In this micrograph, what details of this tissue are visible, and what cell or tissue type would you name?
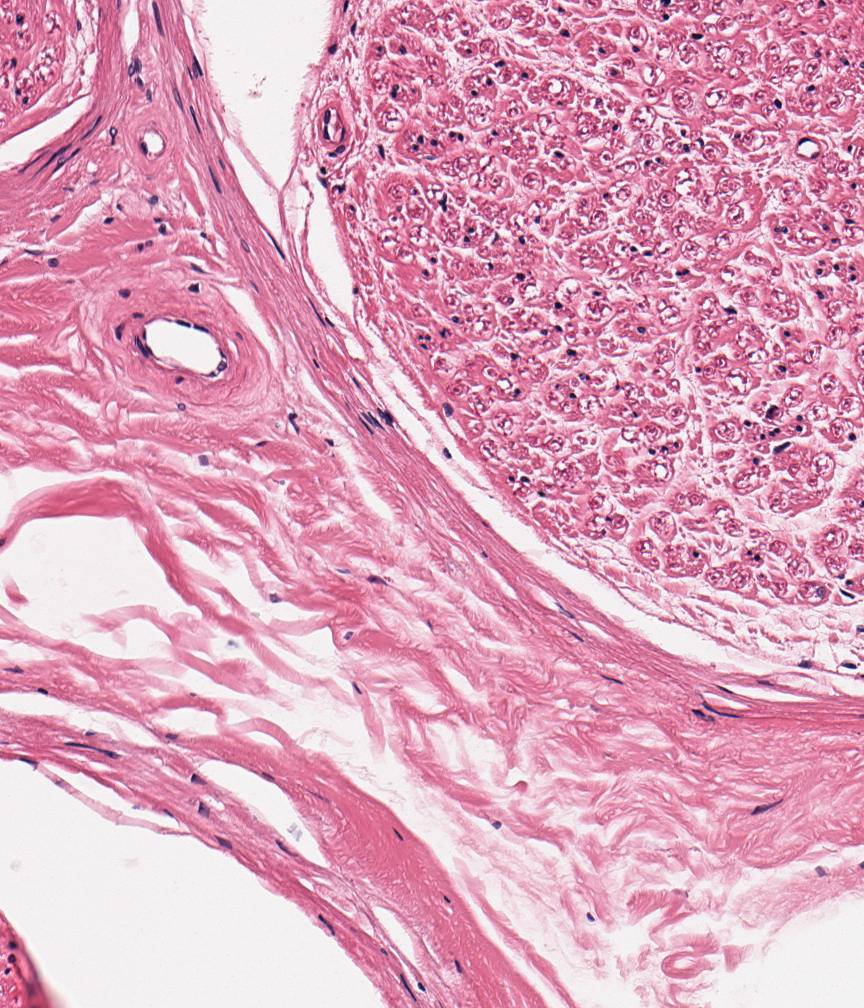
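In the upper right of the field lies a large rounded bundle of nerve fibres. The fibres are cut across, so each appears as a small round profile: a central axon within a pale rim. Small dark nuclei are scattered singly among them throughout the bundle, and a thin layer of flattened cells with elongated nuclei wraps its lower left border. This is tibial nerve.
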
